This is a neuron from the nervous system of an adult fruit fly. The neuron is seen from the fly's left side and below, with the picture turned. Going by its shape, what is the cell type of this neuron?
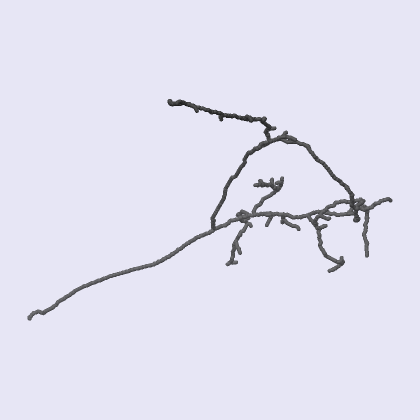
CB1833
